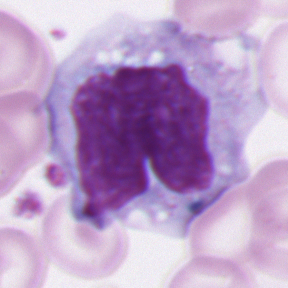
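Monocyte: the nucleus is folded, with a narrow cleft cutting into it from its lower edge, and its chromatin stains dark purple throughout. You'll see a broad rim of pale grey-blue cytoplasm all around it, holding several small clear vacuoles, most of them just above the nucleus.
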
